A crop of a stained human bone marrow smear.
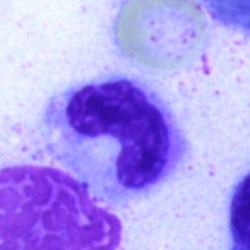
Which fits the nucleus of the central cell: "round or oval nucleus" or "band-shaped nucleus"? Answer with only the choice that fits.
Band-shaped nucleus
